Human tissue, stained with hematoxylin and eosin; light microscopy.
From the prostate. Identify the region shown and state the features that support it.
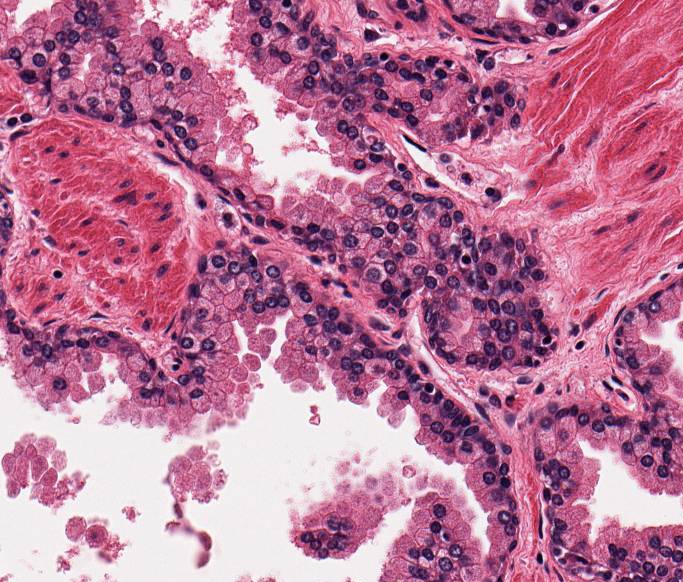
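Answer: prostatic gland. Its epithelium forms folds and tufts projecting into the lumina, which are empty white spaces without visible secretion.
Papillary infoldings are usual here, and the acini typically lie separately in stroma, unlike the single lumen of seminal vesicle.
Narrow stromal strips between adjacent glands carry flattened, spindle-shaped nuclei. The epithelial nuclei are small, round, darkly stained and basal.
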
